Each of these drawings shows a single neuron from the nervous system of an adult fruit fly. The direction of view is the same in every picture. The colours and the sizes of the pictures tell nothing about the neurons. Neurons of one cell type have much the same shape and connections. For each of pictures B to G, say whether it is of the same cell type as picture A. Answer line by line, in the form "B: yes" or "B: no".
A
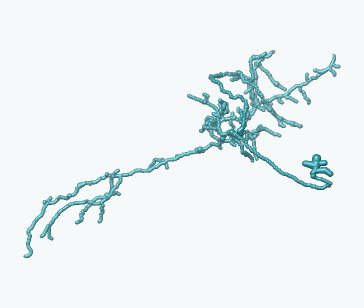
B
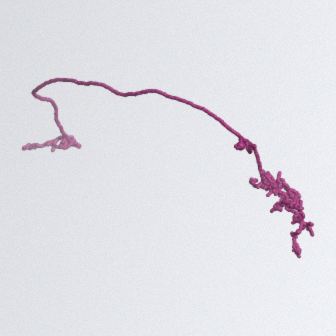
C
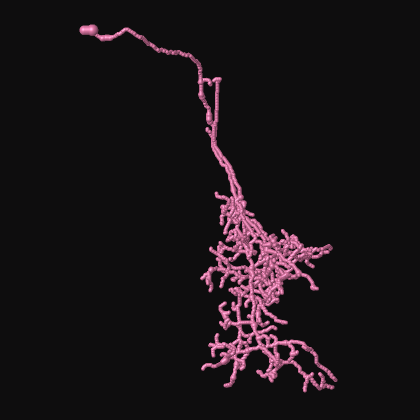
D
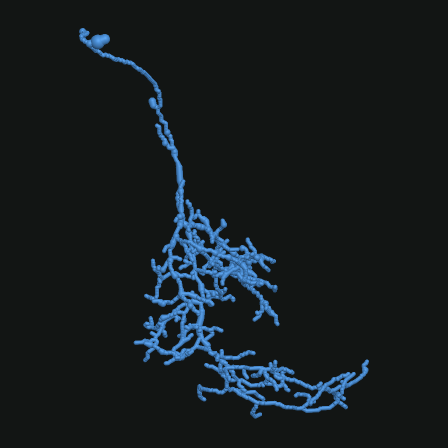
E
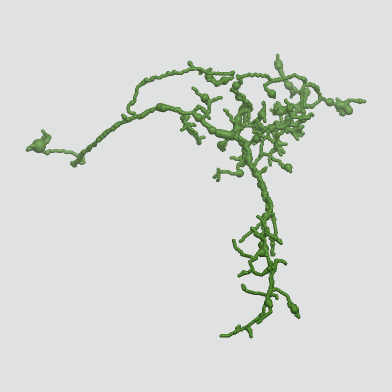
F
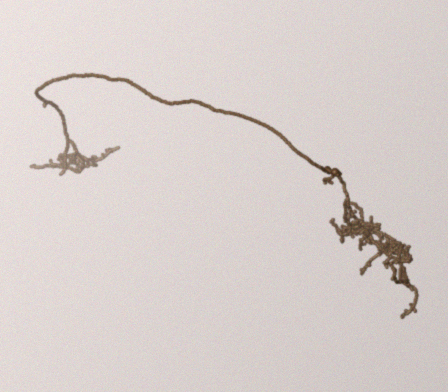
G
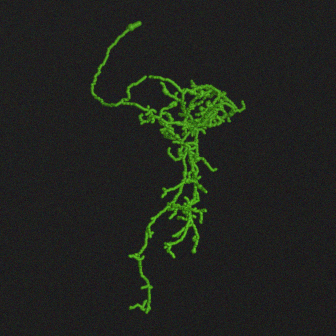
B: no
C: no
D: no
E: yes
F: no
G: yes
